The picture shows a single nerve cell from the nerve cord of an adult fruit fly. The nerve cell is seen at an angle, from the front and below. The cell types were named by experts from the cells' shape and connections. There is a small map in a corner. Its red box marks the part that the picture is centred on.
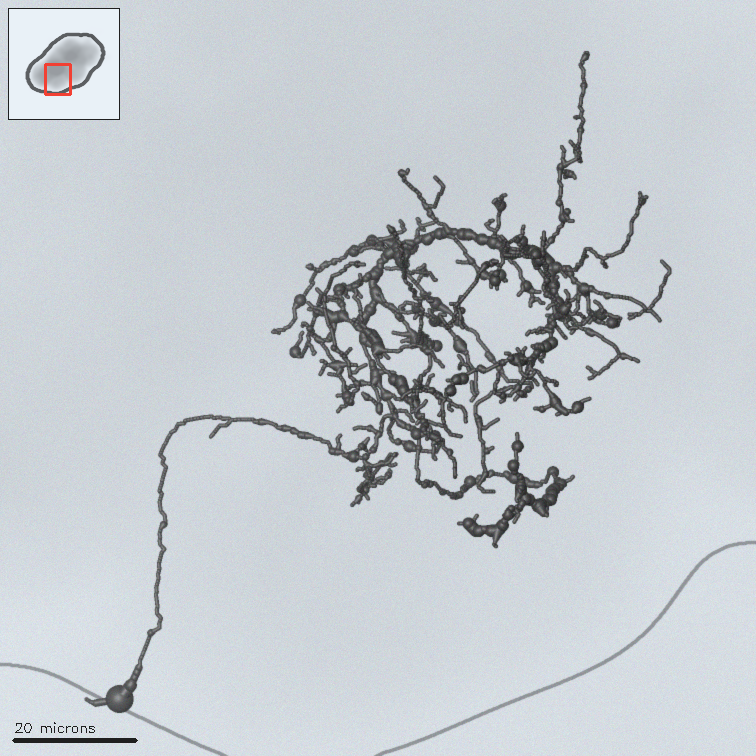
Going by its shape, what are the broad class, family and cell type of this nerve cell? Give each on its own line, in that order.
nerve-cord intrinsic neuron
hemilineage 20A.22A
IN20A.22A024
